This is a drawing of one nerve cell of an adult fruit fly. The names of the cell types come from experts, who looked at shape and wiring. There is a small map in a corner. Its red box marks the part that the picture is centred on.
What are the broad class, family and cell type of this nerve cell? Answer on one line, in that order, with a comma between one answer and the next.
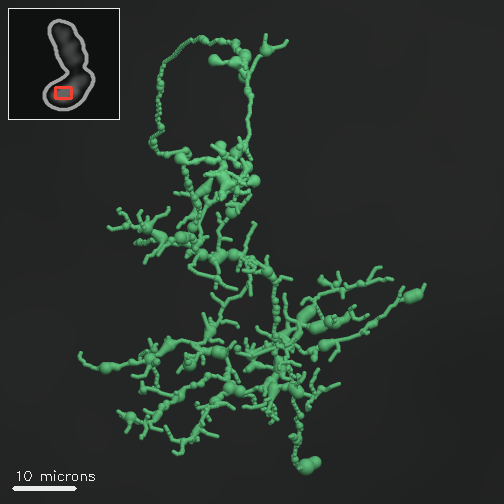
optic-lobe intrinsic neuron, Tm, Tm16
